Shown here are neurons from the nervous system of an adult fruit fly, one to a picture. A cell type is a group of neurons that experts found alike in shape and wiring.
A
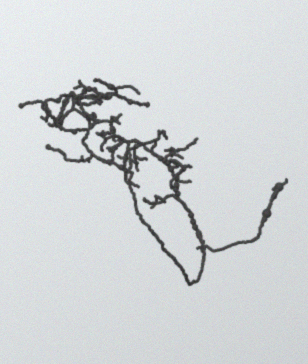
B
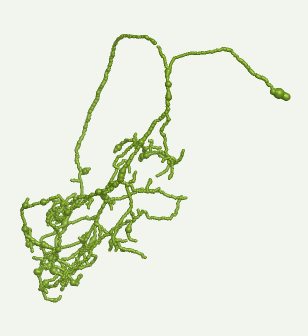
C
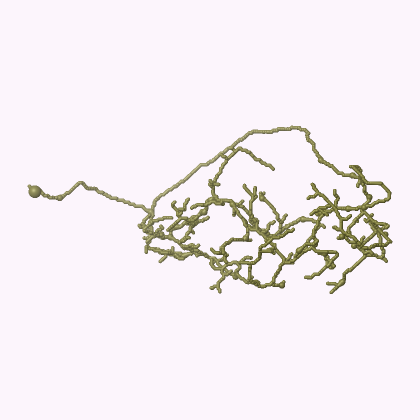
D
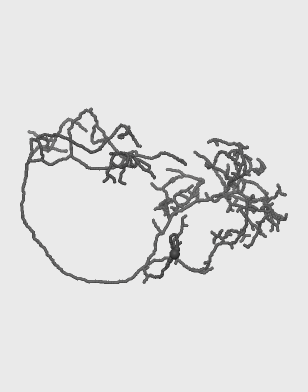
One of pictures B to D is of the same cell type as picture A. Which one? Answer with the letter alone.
C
